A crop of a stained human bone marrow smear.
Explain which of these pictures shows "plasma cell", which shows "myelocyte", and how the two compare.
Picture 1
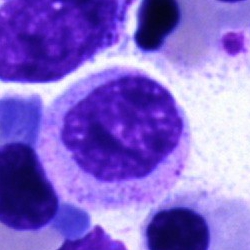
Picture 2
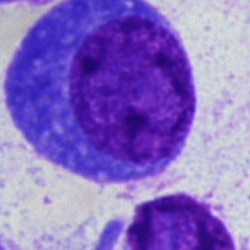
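Myelocyte in picture 1, plasma cell in picture 2. Both outlines round and smooth. Myelocyte: nucleus fills most of the cell, moderate rim of cytoplasm, no vacuoles. Plasma cell: nucleus off-centre toward the right; cytoplasm a wide rim, broadest on the left.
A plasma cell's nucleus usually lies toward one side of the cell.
Plasma cell cytoplasm deep blue, no distinct granules.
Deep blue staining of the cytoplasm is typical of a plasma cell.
Plasma cell chromatin finely stippled, with a few small darker clumps. Picture 1 also: larger cell with a purple nucleus at upper left, separated by a narrow pale gap.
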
